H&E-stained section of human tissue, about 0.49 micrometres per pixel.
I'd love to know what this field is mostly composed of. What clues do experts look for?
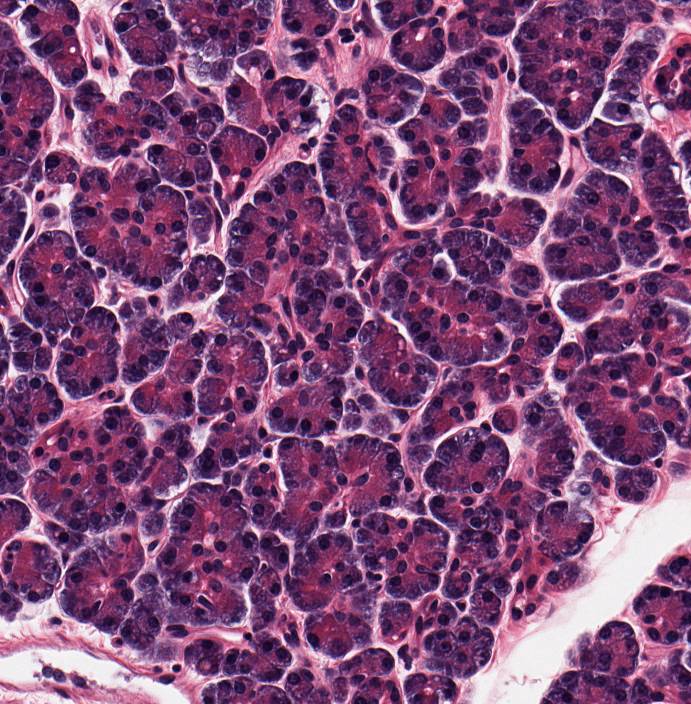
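Tissue: exocrine pancreas. Closely packed rounded acini fill nearly the whole field; stroma between them scant. Acinar cells pyramidal, with round dark nuclei toward the base. Cytoplasm deep purplish red, finely granular.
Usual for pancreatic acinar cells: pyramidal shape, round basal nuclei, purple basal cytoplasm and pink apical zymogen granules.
No pale, foamy mucous cells among the acini.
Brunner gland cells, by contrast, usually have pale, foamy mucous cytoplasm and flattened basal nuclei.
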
